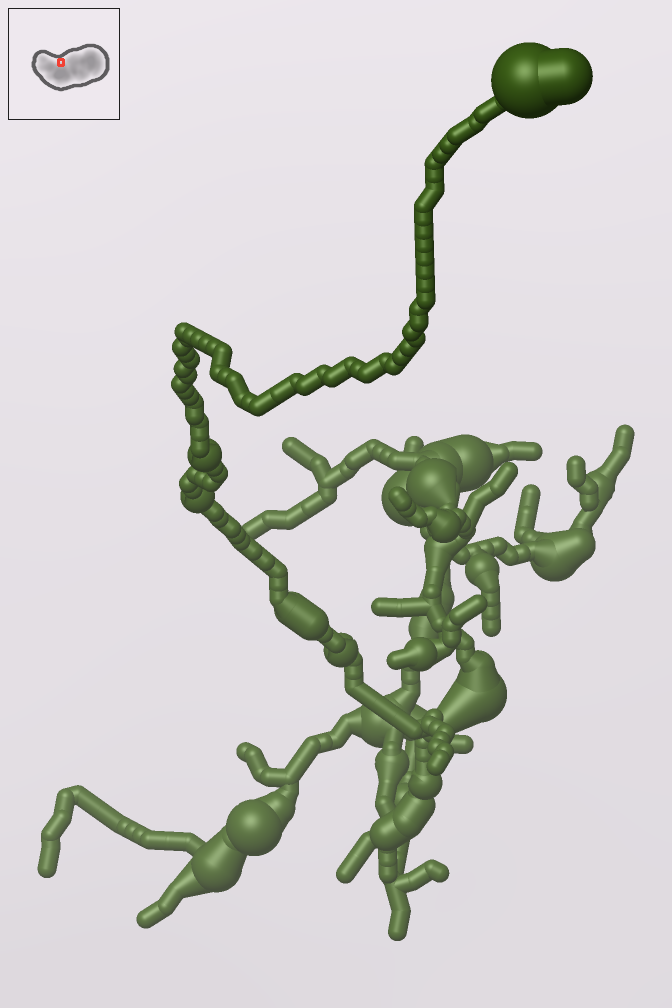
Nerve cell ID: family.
Cm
